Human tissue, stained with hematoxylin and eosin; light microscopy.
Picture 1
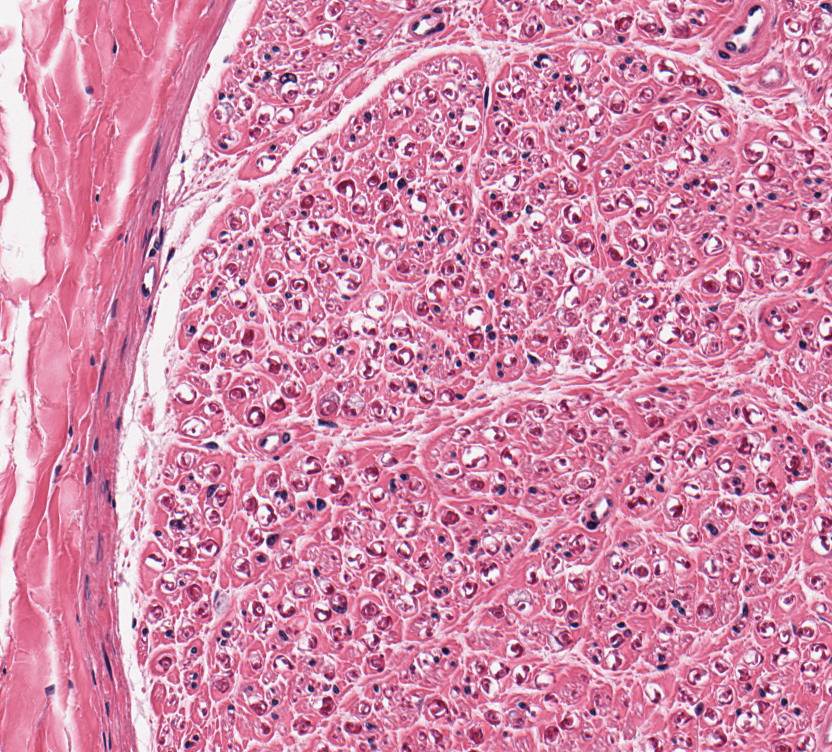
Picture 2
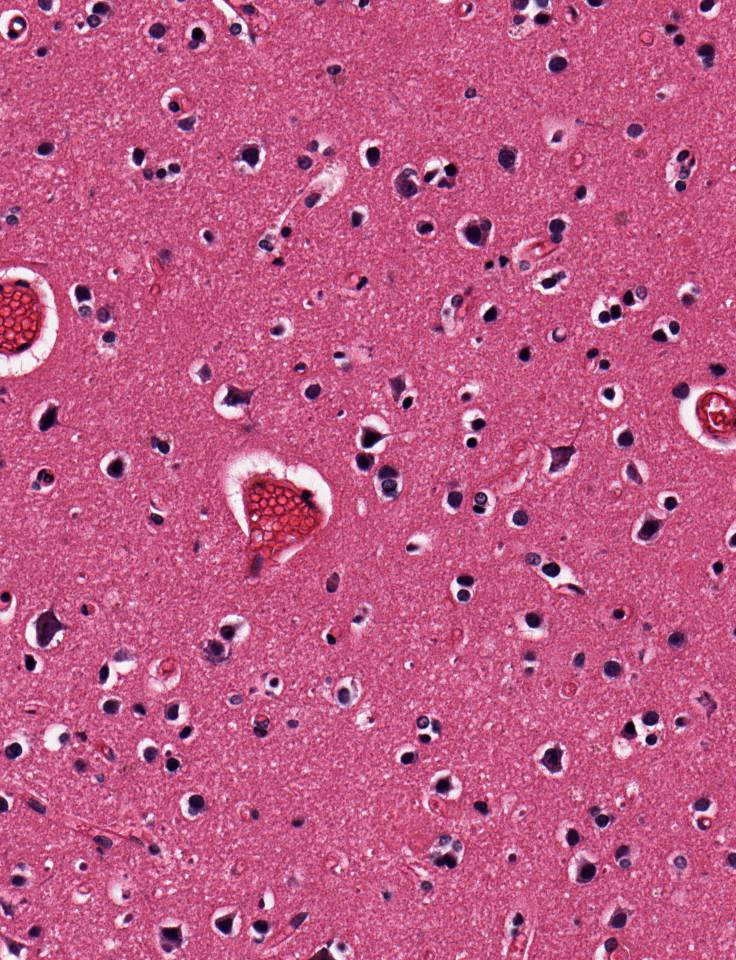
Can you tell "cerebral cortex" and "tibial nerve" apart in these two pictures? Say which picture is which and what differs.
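You are looking at the tibial nerve in picture 1 and the cerebral cortex in picture 2. In picture 1, look to the right, where a large rounded bundle packed with small round profiles cut across fills most of the field, divided by thin pale pink septa into smaller groups. Many profiles have a central dark pink dot in a clear halo, with small dark oval nuclei sparse between them. Compare picture 2: a uniform, finely granular pink background with cells scattered singly, not grouped into units. Most nuclei are small, round and dark purple, and some cells have angular, triangular dark-staining bodies.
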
